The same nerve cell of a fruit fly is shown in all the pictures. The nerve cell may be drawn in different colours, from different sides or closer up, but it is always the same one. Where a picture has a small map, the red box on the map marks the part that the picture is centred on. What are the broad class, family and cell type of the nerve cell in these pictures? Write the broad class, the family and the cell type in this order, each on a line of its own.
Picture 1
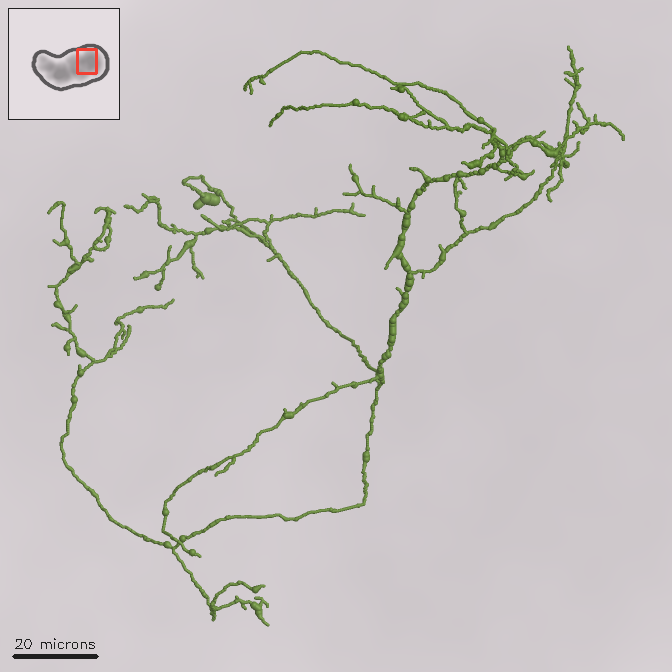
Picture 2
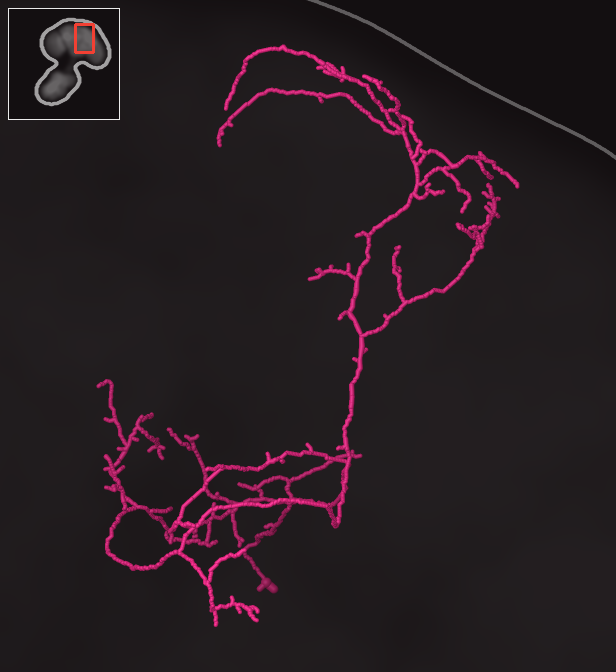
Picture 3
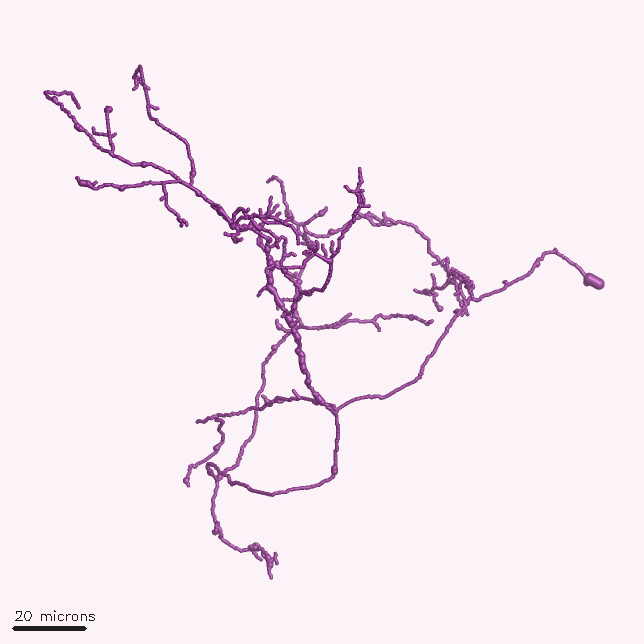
central-brain intrinsic neuron
hemilineage SMPpv2_ventral
SIP135m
